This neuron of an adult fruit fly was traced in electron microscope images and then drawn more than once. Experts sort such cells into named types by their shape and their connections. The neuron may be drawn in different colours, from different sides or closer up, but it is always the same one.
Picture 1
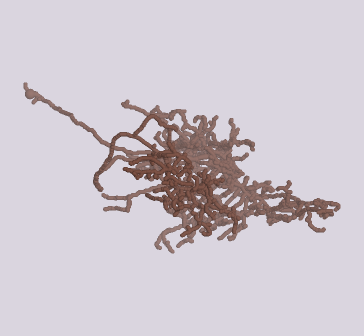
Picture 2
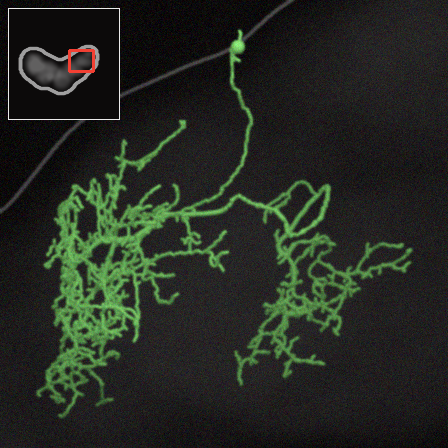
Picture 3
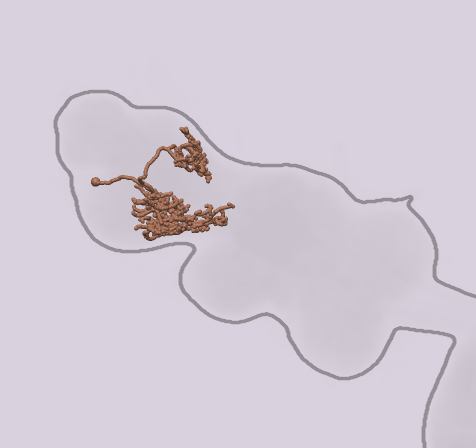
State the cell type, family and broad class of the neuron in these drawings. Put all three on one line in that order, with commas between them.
IN01A028, hemilineage 01A, nerve-cord intrinsic neuron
